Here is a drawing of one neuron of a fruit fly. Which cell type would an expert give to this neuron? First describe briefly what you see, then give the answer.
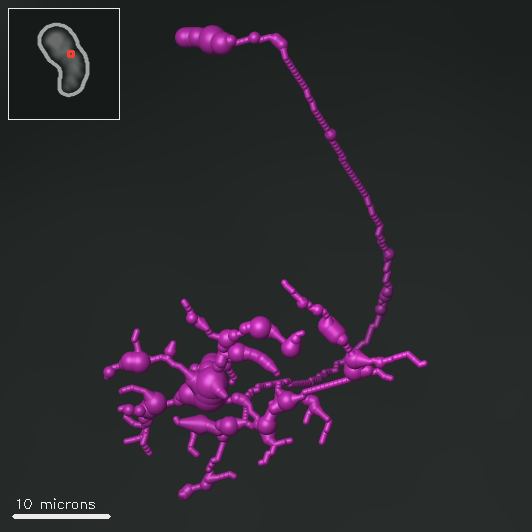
Its cell body lies at the top of the picture. By the scale bar it is about 50 microns tall in this view. It is an optic-lobe intrinsic neuron. It is of cell type Dm8b.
